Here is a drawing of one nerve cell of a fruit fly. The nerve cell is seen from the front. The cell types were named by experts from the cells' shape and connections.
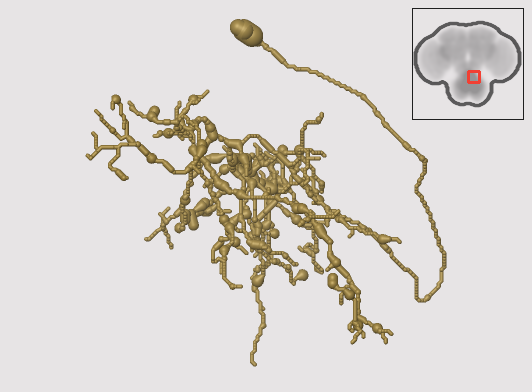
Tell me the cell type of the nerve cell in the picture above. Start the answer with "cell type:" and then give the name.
cell type: IN11B017_b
